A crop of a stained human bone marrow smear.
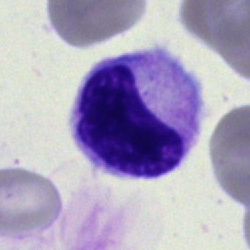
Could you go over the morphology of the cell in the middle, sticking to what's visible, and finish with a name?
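Nucleus kidney-shaped, indentation facing upper right. Chromatin dark purple, densely clumped. No nucleolus visible. Cytoplasm free of vacuoles. Cell: metamyelocyte.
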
